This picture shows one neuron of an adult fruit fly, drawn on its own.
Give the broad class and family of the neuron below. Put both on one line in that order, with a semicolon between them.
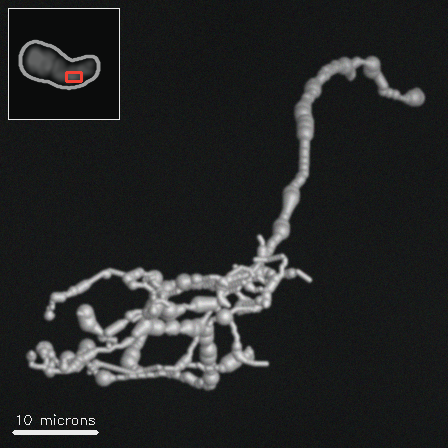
sensory neuron entering the nerve cord; class mechanosensory tactile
